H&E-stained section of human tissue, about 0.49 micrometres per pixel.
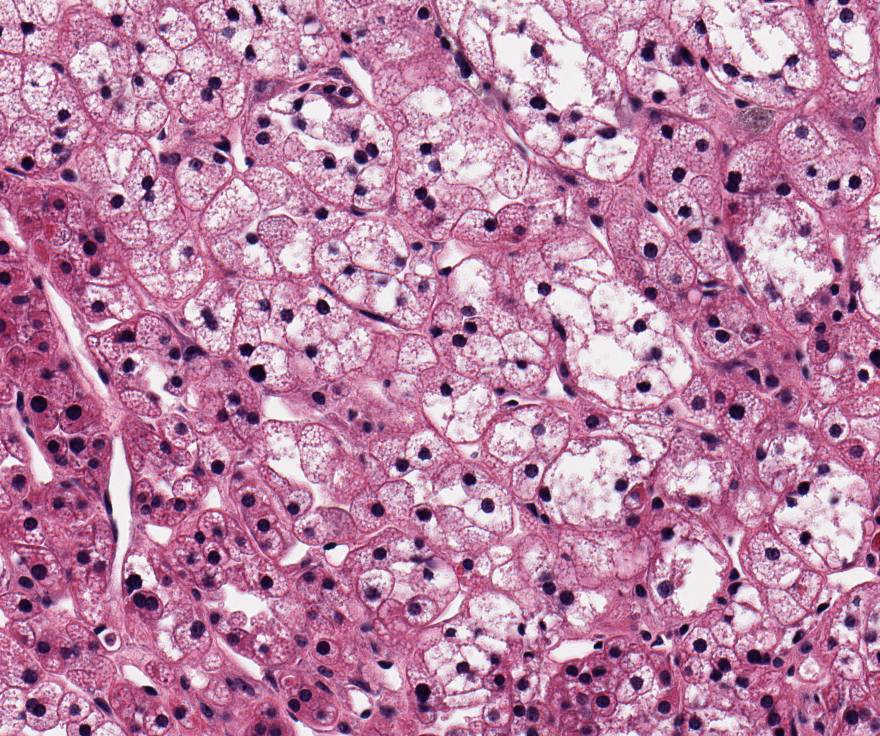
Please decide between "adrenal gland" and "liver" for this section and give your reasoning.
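It is adrenal gland, not liver. Most cells in the upper and right parts of the field have abundant pale, finely vacuolated, foamy cytoplasm.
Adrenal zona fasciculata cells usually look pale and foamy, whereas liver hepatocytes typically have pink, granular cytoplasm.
Toward the lower left, cells have denser, pinker cytoplasm with fewer vacuoles.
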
